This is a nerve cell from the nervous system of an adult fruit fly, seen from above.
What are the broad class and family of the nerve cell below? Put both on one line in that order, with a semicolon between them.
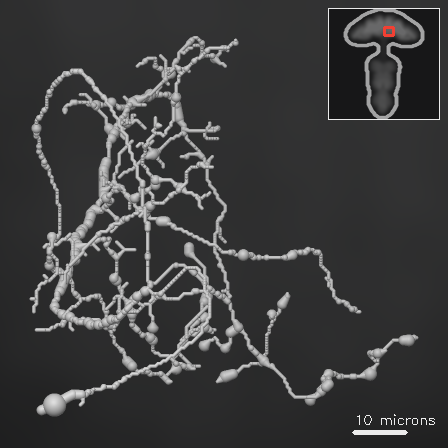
central-brain intrinsic neuron; hemilineage PSp2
